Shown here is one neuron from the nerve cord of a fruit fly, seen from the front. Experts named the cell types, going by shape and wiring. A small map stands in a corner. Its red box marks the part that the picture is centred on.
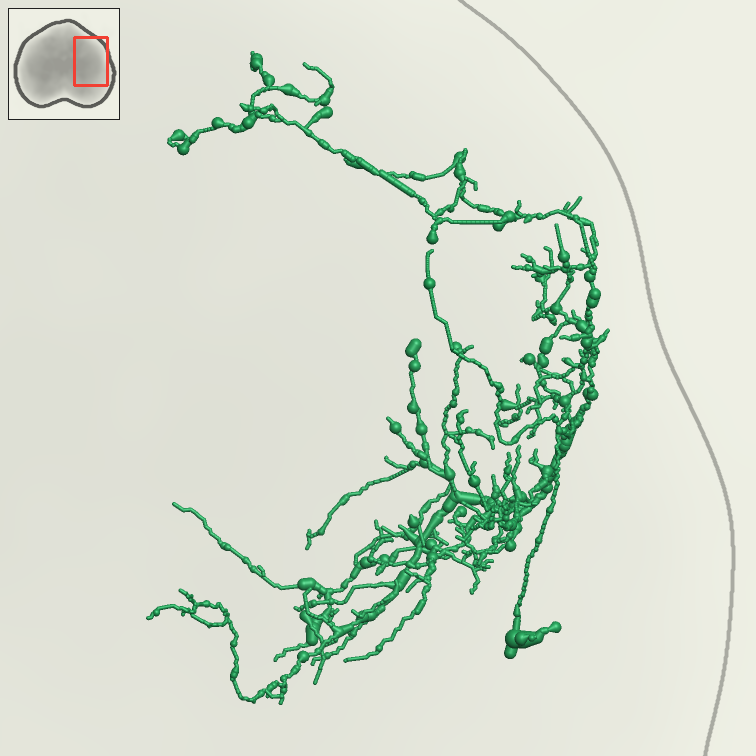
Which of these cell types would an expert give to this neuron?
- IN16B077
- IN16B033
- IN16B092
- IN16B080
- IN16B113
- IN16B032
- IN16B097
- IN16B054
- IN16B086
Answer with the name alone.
IN16B086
